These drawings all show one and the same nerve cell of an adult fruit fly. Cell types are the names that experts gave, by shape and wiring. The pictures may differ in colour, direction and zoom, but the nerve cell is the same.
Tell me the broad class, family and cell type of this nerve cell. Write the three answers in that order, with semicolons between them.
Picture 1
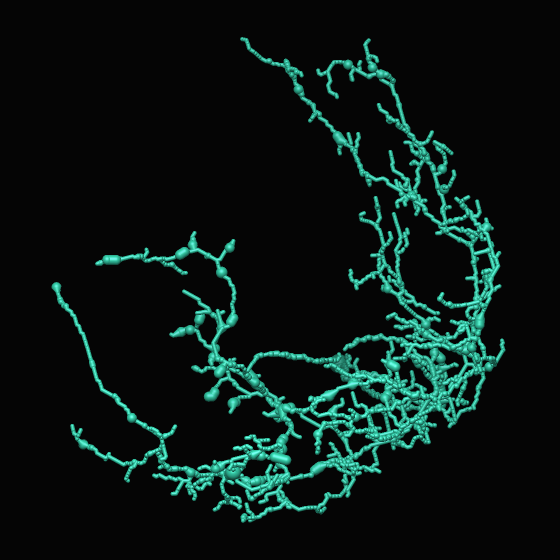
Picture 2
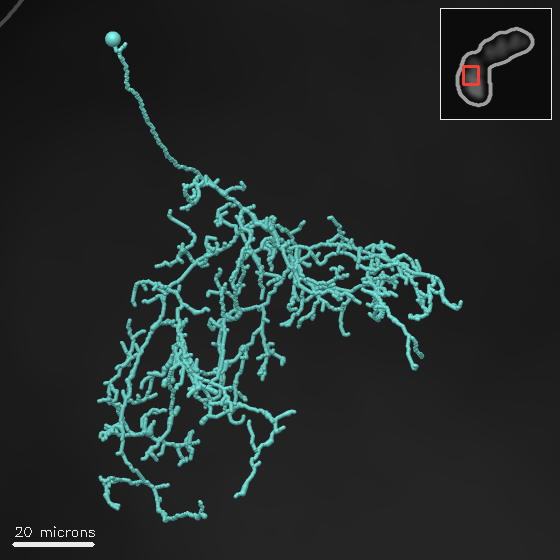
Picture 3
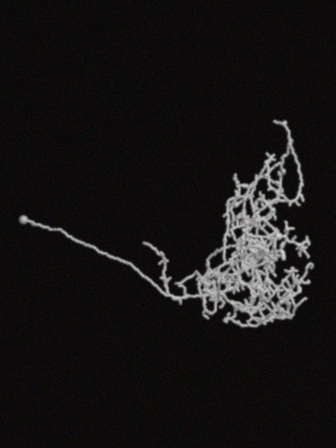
central-brain intrinsic neuron; hemilineage VLPl&p1_lateral; CB3488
